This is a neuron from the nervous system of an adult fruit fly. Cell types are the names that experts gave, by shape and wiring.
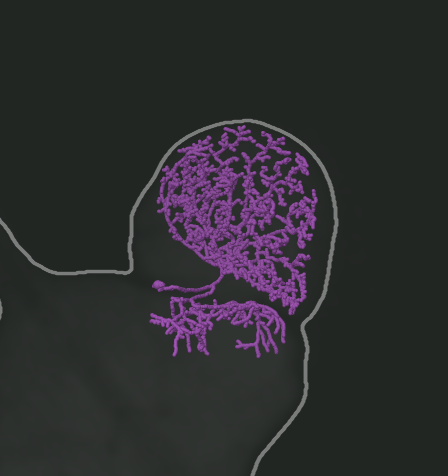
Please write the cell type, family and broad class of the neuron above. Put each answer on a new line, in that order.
MeVP51
MeVP
visual projection neuron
